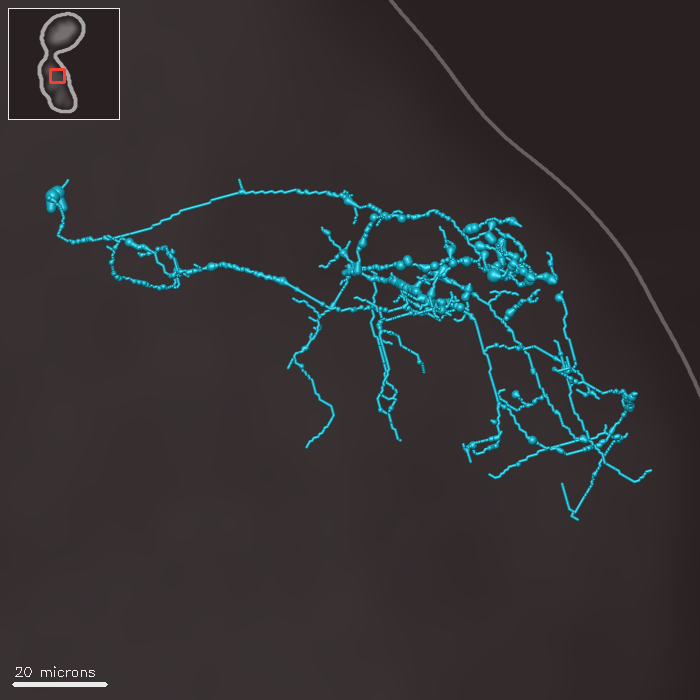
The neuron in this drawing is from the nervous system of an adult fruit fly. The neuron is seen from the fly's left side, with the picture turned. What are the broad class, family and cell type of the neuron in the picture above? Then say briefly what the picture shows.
It is a nerve-cord intrinsic neuron. The family is hemilineage 03B. The cell type is IN03B057. From left to right in the picture it spans about 130 microns. The picture shows dozens of branch ends.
